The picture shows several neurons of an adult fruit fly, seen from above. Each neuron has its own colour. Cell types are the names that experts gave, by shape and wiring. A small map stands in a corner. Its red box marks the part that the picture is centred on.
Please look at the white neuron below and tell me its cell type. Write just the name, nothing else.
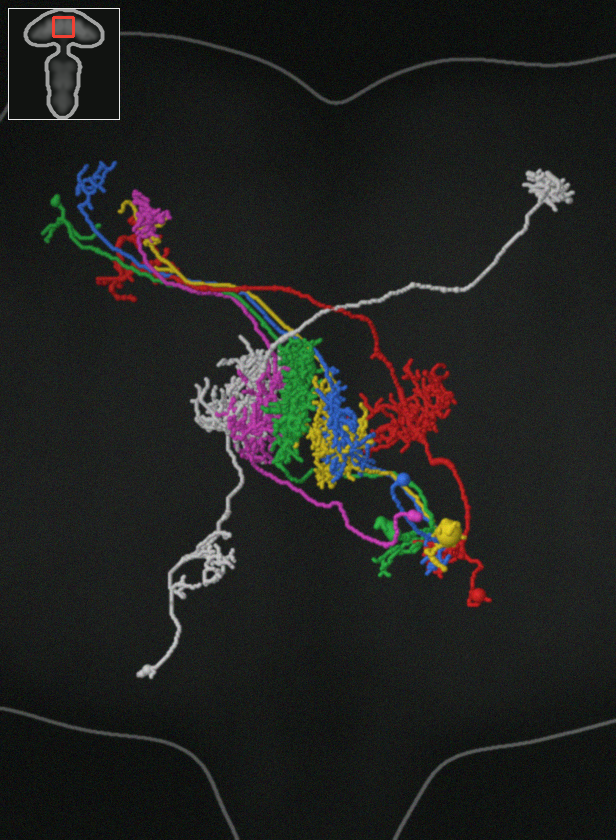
PFR_b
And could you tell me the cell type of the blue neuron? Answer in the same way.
PFR_a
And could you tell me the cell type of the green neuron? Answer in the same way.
PFGs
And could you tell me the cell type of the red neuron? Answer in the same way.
PFL3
